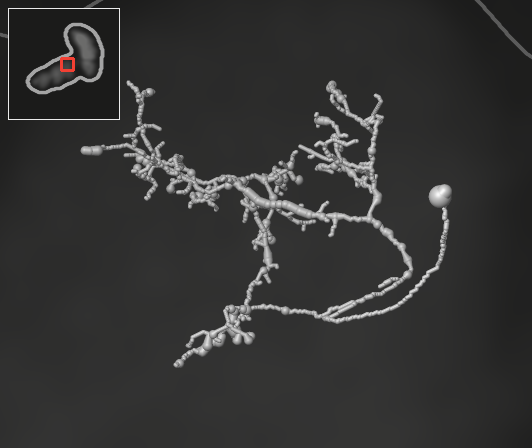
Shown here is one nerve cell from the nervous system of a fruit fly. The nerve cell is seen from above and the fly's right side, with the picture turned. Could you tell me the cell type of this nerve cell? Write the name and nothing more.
IN09A026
